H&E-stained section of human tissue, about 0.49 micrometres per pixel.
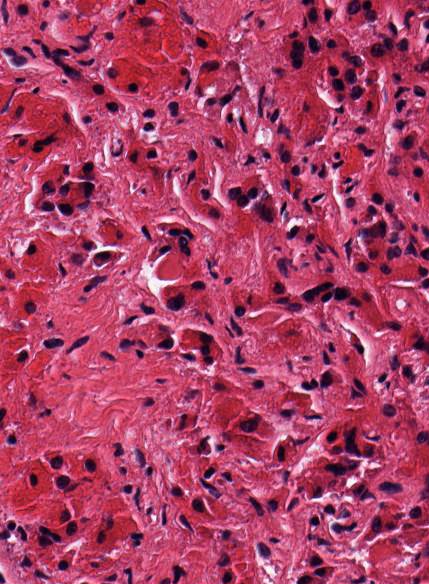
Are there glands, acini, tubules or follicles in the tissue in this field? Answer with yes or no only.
No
